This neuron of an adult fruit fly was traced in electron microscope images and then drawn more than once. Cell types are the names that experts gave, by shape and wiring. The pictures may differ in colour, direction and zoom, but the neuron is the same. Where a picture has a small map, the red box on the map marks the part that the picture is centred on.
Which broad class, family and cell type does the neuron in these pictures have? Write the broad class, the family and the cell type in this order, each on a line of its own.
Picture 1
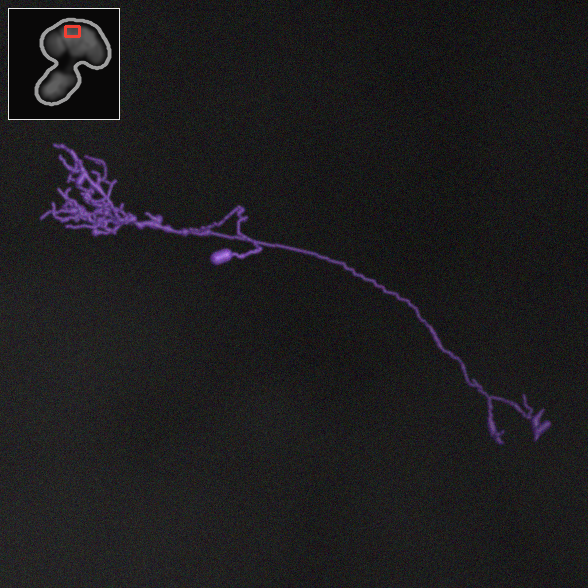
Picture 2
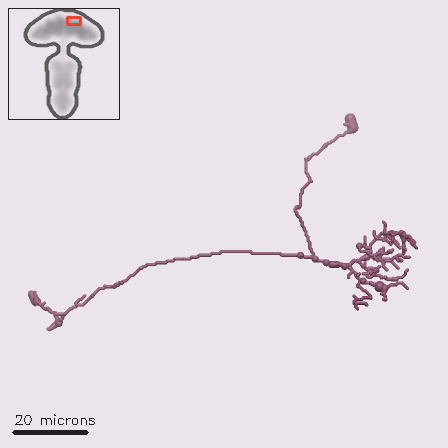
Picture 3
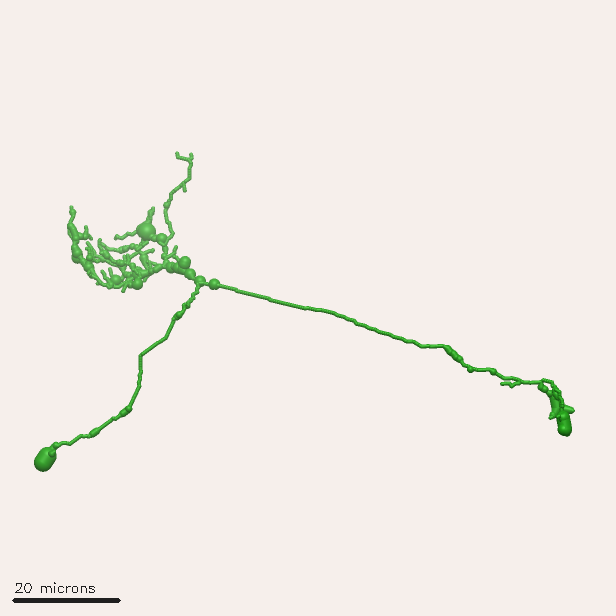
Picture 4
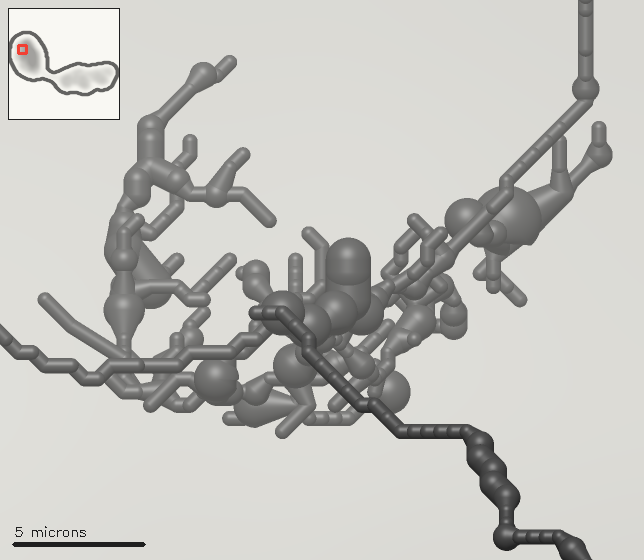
central-brain intrinsic neuron
hemilineage AOTUv4_dorsal
TuBu04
